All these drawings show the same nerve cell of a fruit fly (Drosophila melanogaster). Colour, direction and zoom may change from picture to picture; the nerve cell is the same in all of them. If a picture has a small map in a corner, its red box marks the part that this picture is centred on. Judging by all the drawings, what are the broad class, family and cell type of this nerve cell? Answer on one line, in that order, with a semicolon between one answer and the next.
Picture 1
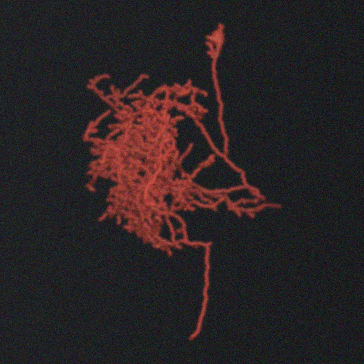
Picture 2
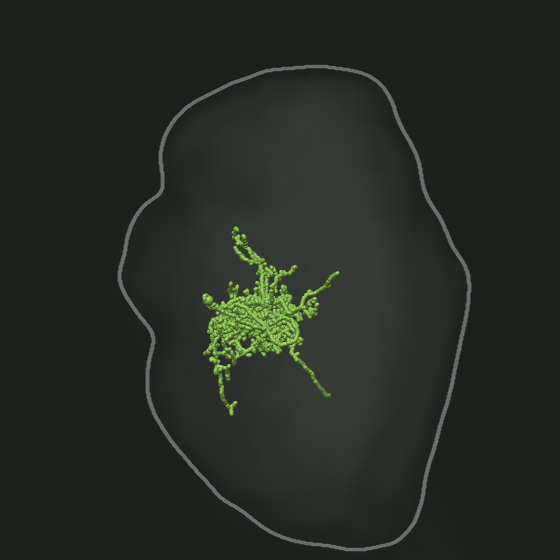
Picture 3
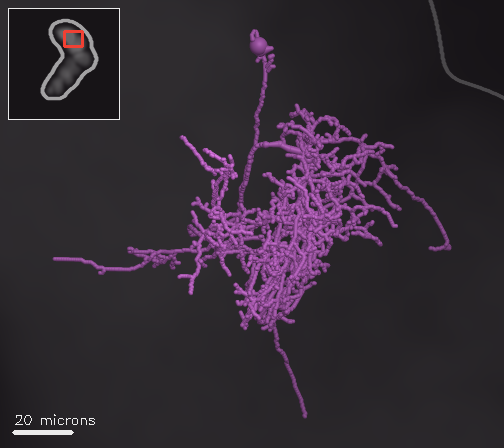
central-brain intrinsic neuron; hemilineage WEDa2; CB0316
